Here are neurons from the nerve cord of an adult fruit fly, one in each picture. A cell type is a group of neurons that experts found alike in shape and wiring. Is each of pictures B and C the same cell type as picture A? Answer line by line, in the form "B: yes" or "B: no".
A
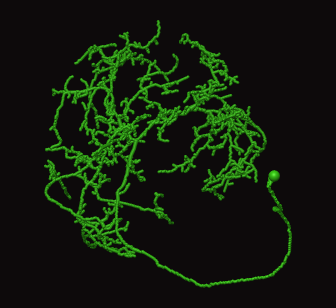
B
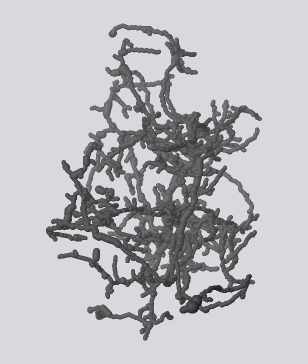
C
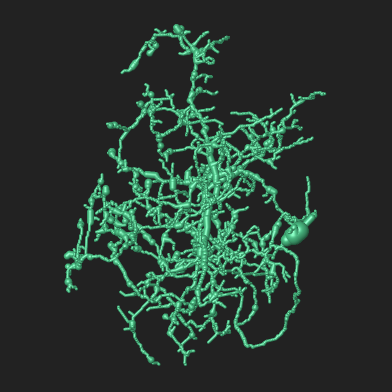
B: no
C: no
